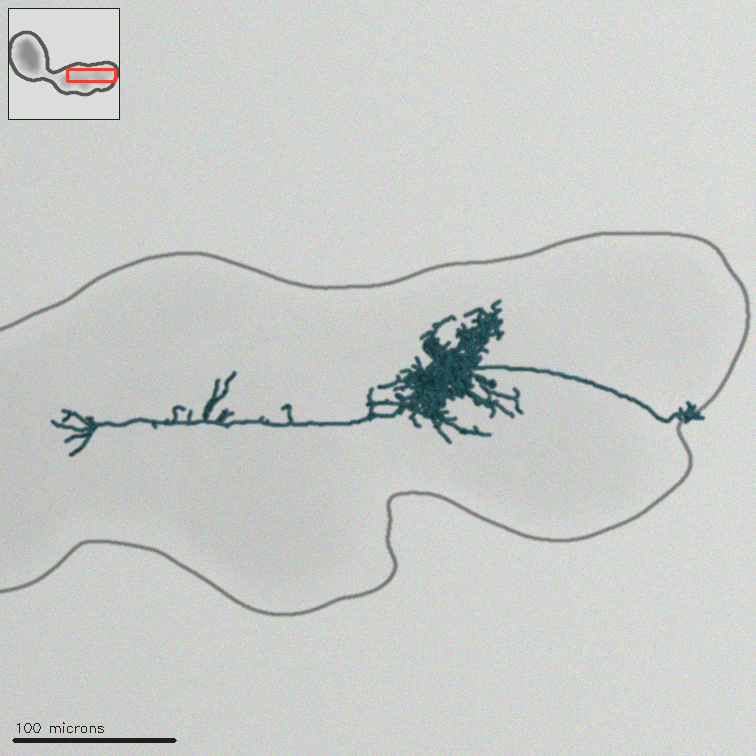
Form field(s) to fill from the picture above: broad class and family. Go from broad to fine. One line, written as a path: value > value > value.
nerve-cord intrinsic neuron > hemilineage 03B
